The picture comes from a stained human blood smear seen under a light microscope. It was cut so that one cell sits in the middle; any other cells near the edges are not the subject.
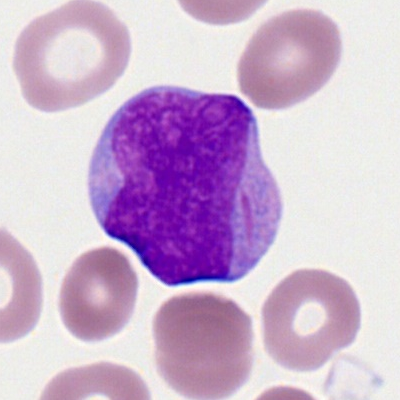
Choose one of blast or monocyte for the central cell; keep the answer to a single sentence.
The cell found in the middle of this crop is a blast.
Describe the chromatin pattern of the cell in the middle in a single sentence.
The chromatin here is fine and lacks any coarse clumps.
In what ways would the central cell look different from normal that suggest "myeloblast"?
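Matches myeloblast: nucleus fills most of the cell.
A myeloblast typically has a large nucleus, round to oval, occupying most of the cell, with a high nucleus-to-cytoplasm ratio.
Chromatin purple, finely mottled rather than in dense clumps.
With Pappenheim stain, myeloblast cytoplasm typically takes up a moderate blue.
Here the cytoplasm is pale blue instead. Right-hand cytoplasm holds a faint, thin, elongated pinkish streak.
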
